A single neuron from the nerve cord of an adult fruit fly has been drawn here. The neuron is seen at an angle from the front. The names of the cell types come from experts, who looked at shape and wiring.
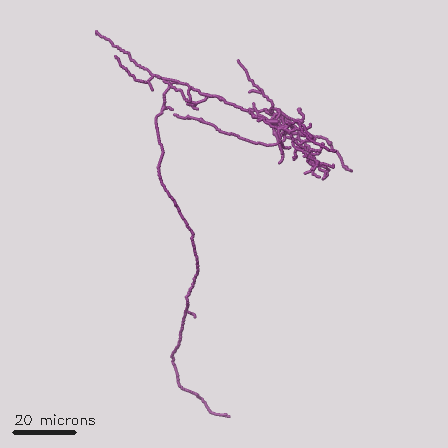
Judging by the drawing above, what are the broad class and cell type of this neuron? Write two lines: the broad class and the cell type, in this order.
sensory neuron entering the nerve cord
SNxx28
